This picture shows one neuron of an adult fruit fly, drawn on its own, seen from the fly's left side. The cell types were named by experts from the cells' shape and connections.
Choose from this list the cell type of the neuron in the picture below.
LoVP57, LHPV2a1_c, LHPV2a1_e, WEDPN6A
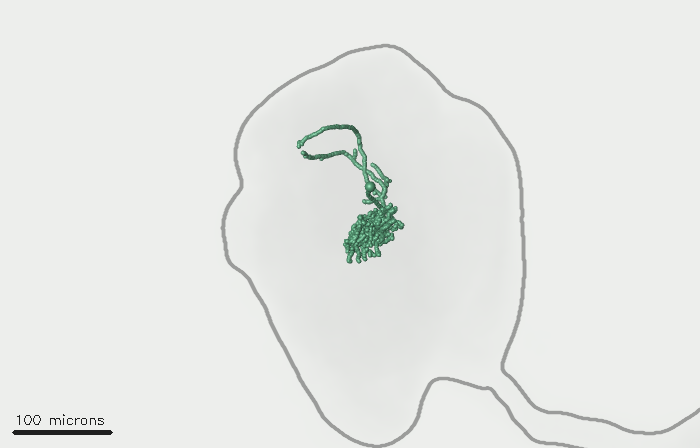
LoVP57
